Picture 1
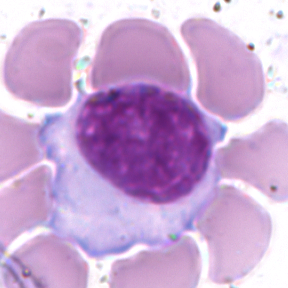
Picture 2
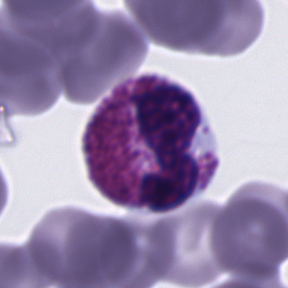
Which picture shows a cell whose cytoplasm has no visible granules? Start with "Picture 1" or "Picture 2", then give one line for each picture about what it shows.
Picture 1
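Picture 1: The cytoplasm holds no distinct granules.
Picture 2: Coarse reddish-purple granules fill the cytoplasm.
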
